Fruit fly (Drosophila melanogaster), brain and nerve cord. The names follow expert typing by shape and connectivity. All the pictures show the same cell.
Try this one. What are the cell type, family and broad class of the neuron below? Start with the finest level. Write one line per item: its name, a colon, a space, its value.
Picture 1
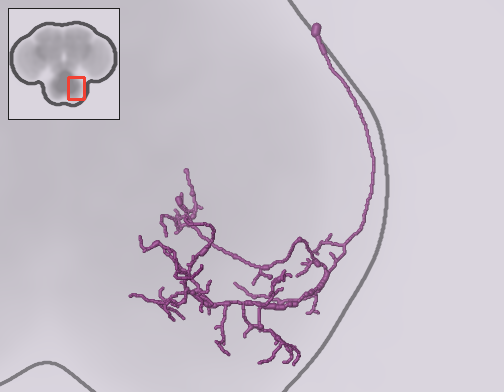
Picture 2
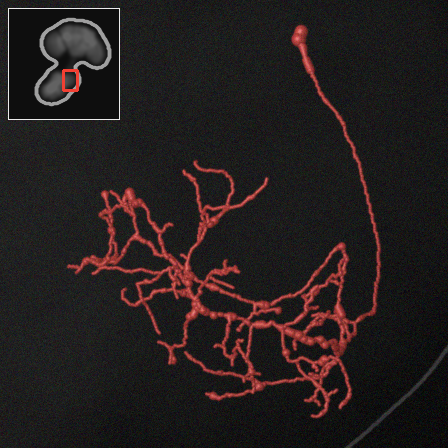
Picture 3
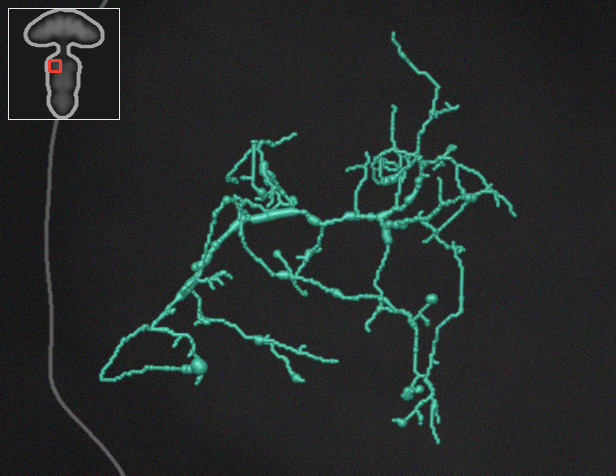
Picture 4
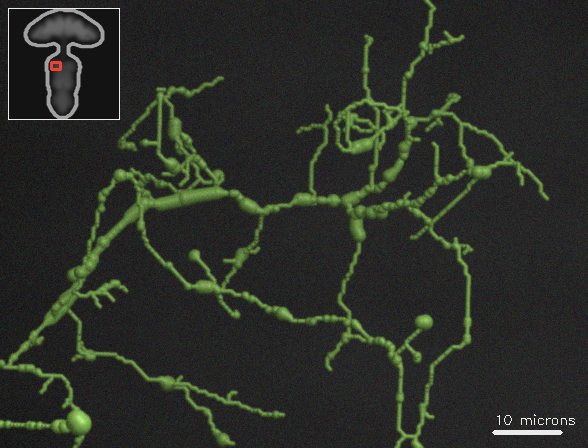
cell type: IN20A.22A062
family: hemilineage 20A.22A
broad class: nerve-cord intrinsic neuron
